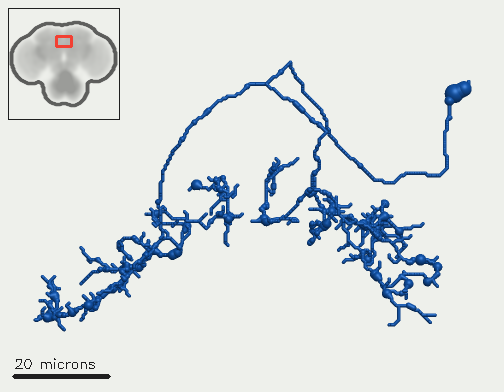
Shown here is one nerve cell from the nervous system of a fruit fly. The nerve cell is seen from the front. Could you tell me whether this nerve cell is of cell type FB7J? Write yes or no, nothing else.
no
